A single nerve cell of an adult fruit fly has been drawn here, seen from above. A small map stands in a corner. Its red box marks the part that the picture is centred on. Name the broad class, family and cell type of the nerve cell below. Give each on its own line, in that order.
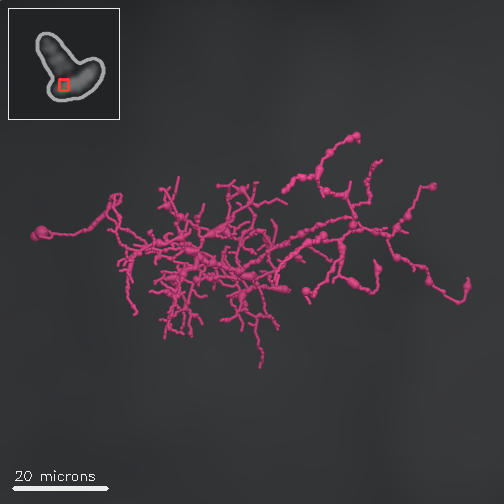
optic-lobe intrinsic neuron
Tlp
Tlp11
